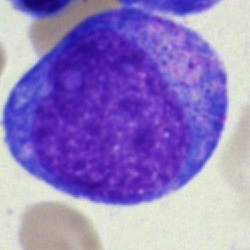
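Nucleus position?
Off-centre; widest band of cytoplasm at upper right.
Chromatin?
Finely granular, fairly evenly spread, not clumped.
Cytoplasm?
Deep blue, with fine purple-pink granules scattered through it, most visible at upper right.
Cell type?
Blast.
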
